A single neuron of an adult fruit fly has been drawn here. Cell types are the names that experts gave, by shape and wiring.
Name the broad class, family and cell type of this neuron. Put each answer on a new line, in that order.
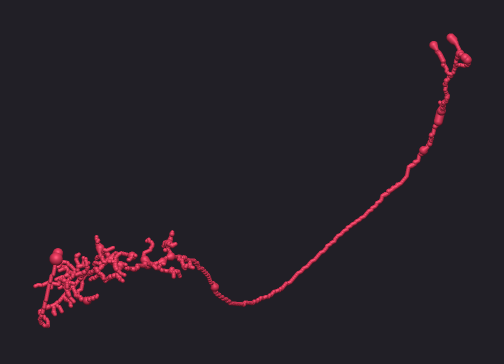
optic-lobe intrinsic neuron
Tm
Tm12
